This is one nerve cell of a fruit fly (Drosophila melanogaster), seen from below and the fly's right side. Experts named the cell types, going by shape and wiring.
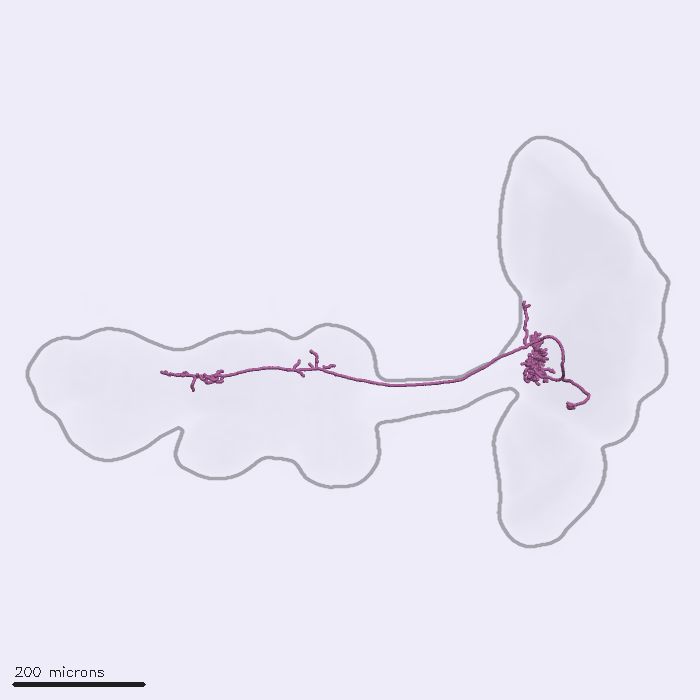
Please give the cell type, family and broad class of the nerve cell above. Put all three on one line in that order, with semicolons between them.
DNge088; hemilineage MX3; descending neuron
